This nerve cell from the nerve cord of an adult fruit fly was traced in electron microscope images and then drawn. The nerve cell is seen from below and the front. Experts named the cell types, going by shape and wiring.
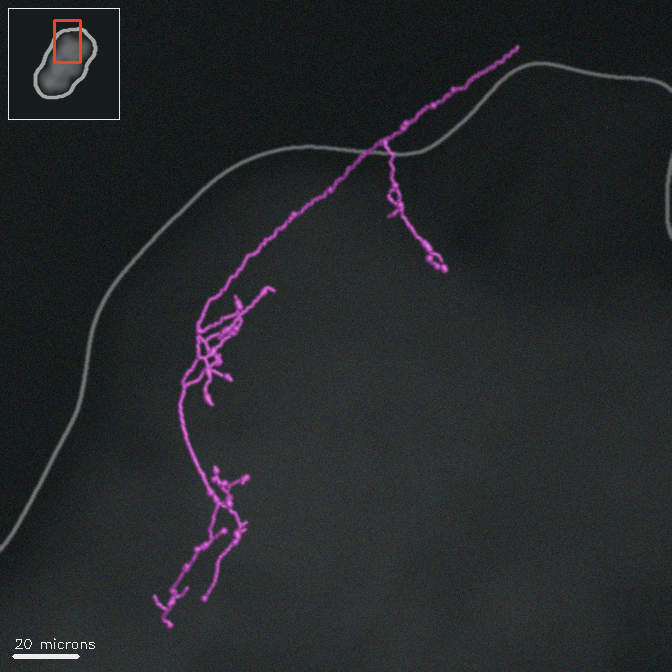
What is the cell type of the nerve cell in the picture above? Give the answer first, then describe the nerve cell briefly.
The cell type is DNge052. It is a descending neuron. The drawing shows no cell body. By the scale bar it is about 180 microns tall in this view.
